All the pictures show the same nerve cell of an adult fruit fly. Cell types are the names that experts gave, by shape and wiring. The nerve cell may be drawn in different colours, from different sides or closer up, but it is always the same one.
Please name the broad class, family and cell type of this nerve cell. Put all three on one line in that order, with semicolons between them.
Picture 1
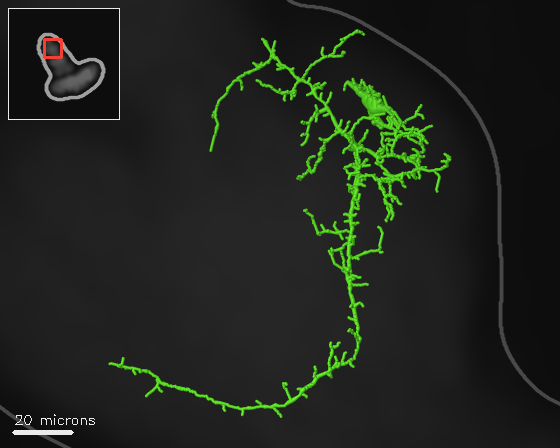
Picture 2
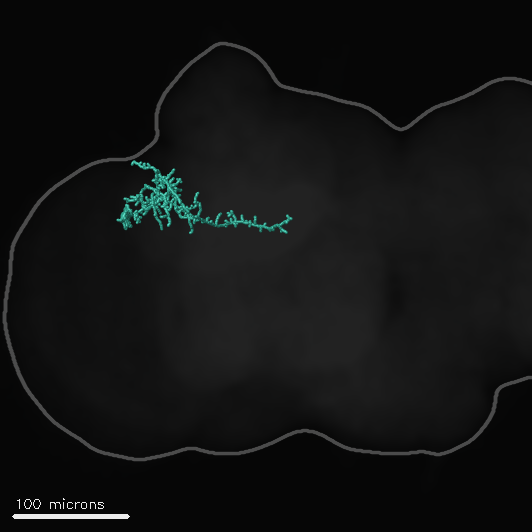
motor neuron of the nerve cord; hemilineage 15B; ltm1-tibia MN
